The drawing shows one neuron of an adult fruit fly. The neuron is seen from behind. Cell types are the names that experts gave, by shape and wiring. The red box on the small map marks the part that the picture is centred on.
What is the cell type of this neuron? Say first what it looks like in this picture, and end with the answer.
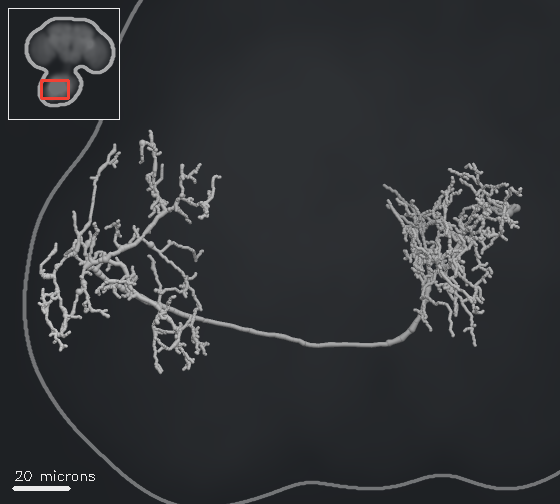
By the scale bar it is about 180 microns wide in this view. In this view it is wider than it is tall. This is a nerve-cord intrinsic neuron. Its cell type is IN01A025.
